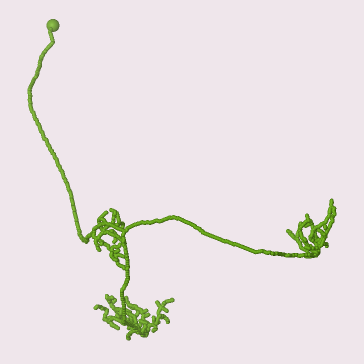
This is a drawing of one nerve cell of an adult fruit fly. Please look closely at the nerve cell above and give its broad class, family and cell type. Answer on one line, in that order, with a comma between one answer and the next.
central-brain intrinsic neuron, class CX, vDeltaC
